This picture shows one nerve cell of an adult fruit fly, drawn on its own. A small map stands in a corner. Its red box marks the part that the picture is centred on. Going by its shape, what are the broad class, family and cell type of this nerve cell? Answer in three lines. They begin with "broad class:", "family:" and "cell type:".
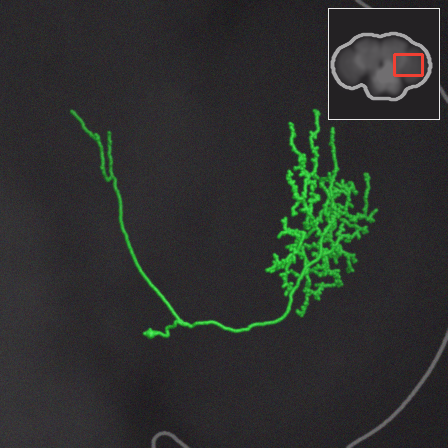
broad class: visual projection neuron
family: MeVP
cell type: MeVP4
